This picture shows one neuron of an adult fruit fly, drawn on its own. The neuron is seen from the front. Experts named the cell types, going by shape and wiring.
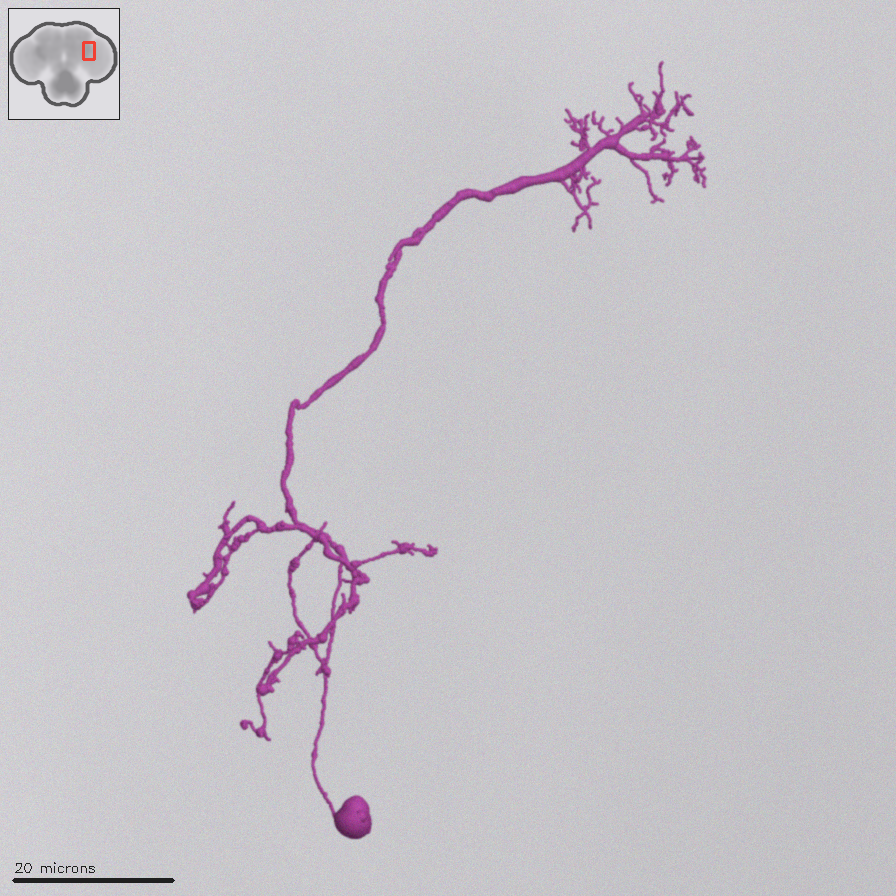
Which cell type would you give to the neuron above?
LC12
